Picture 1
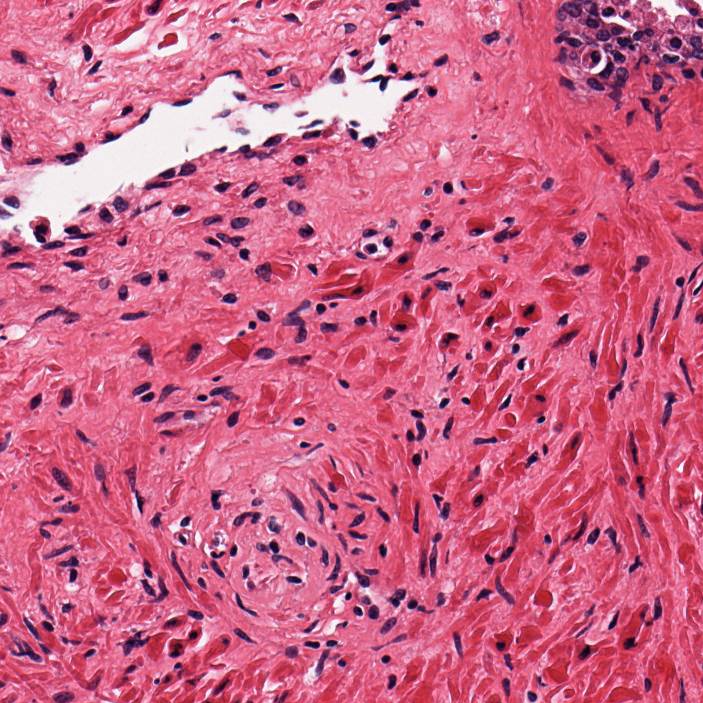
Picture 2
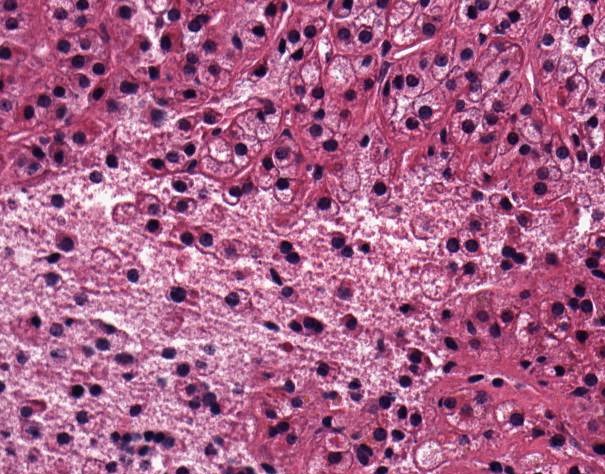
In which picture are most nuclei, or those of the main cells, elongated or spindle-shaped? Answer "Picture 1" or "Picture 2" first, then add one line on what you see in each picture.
Picture 1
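In picture 1: Most nuclei in the field are elongated and dark-staining.
In picture 2: The nuclei of the polygonal cells are round, dark and fairly uniform, and lie near the centre of each cell.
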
